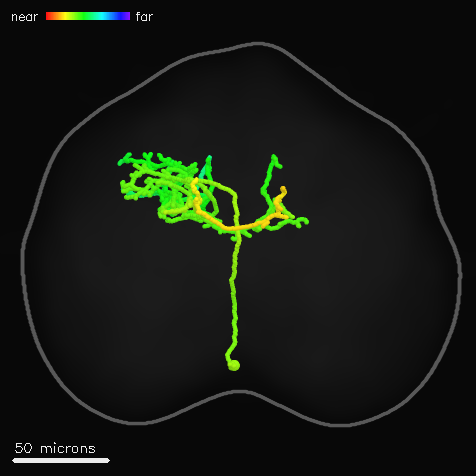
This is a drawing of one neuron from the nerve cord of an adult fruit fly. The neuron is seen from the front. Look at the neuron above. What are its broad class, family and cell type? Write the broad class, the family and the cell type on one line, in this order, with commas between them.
nerve-cord intrinsic neuron, hemilineage 02A, IN02A026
